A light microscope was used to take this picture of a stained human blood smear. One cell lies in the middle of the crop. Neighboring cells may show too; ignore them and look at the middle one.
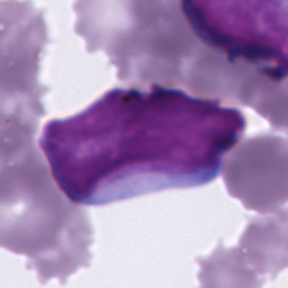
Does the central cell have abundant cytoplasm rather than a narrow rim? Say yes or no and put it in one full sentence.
No, most of the cell is taken up by its nucleus.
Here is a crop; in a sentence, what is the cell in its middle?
The central cell in this smear crop is a myeloblast.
